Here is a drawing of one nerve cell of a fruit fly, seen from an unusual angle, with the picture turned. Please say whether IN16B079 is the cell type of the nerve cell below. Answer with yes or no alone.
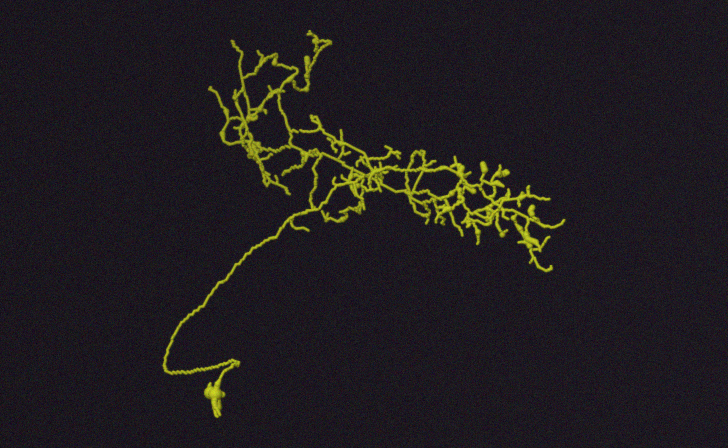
yes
